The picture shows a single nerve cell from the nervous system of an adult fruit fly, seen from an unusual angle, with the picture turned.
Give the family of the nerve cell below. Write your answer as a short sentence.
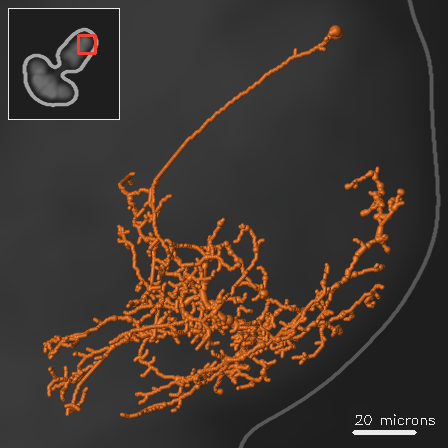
The family is hemilineage 03A.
